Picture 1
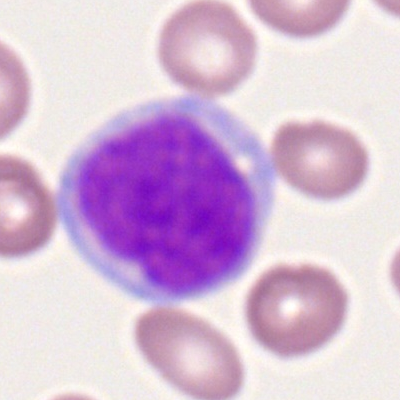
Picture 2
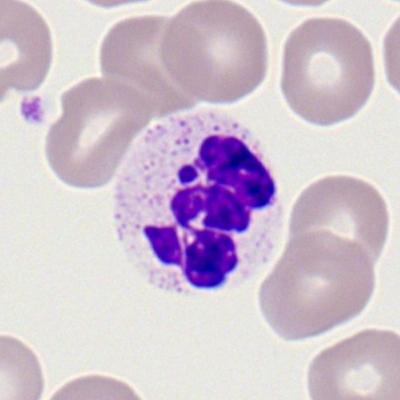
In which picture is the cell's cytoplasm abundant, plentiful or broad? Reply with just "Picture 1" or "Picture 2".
Picture 2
